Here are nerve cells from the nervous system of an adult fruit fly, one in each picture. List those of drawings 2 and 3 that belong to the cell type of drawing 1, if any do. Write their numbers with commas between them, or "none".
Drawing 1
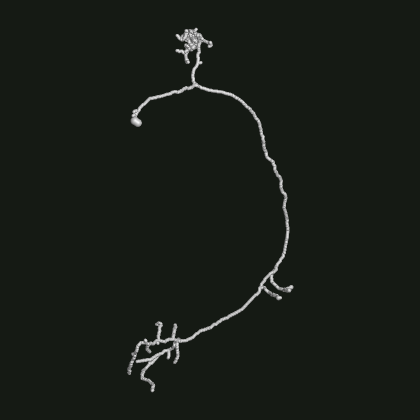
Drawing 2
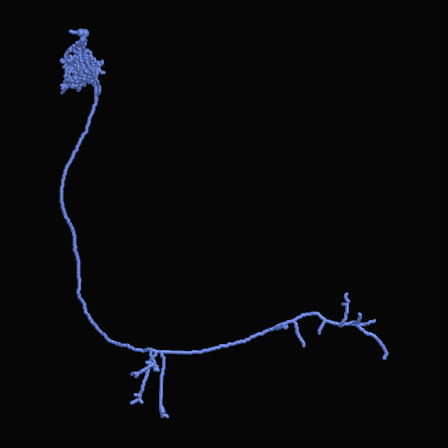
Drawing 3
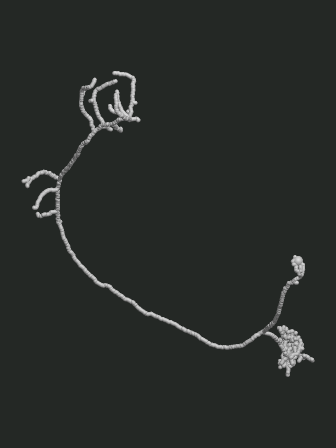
3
